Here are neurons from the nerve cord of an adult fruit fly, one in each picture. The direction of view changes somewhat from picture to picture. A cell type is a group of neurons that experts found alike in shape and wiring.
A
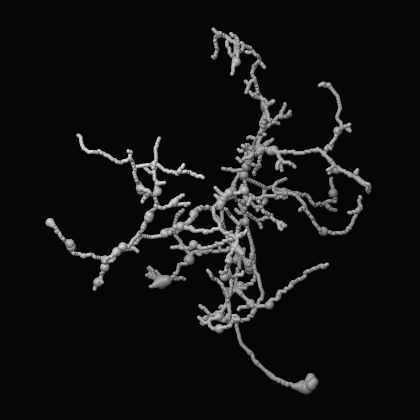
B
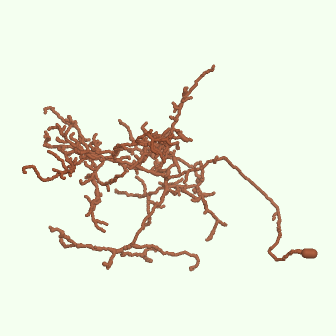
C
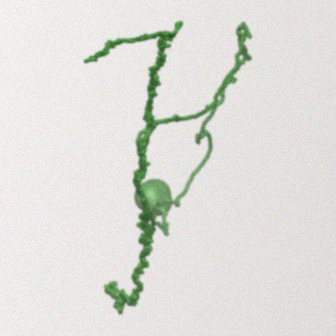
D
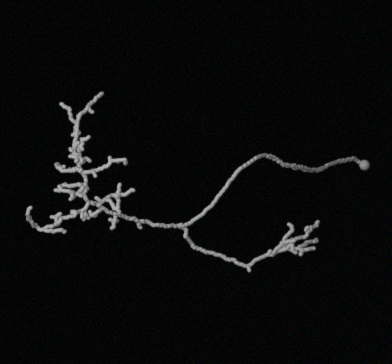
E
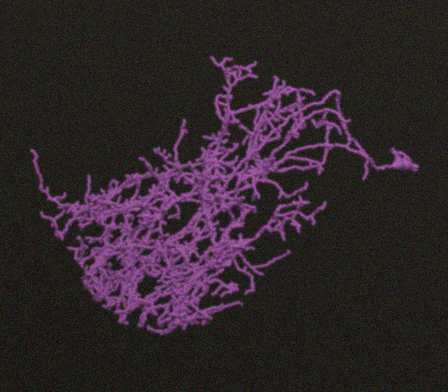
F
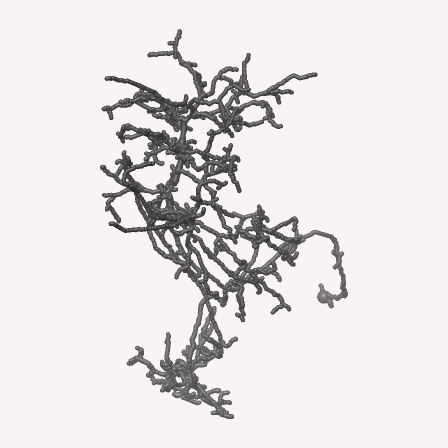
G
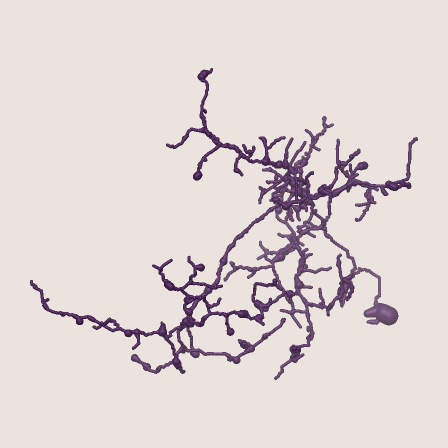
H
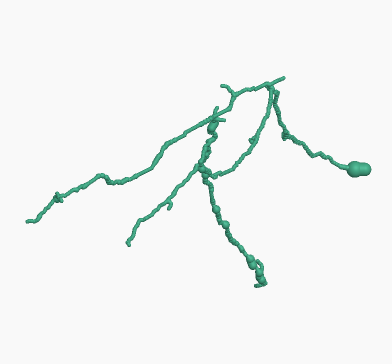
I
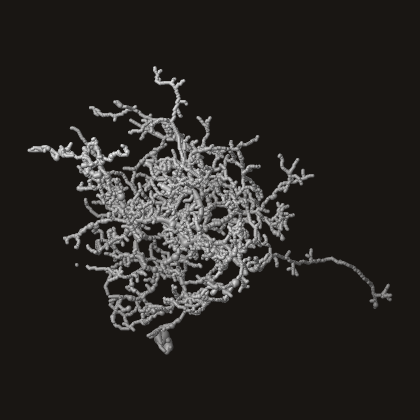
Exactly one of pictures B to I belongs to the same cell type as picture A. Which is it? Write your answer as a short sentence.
Picture G is of the same cell type.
